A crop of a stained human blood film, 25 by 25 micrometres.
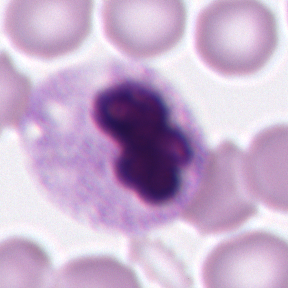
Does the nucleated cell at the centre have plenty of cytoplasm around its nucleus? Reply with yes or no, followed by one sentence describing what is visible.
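Yes. The cytoplasm is abundant and pale pinkish-lilac.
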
